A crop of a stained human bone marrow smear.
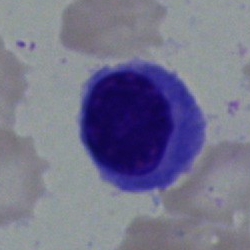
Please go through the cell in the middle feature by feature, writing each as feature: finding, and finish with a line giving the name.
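Outline: roughly round, as you can see.
Nucleus: sitting toward the left side of the cell.
Cytoplasm: a deep blue.
Granules: none visible in the cytoplasm.
Name: this is a plasma cell.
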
